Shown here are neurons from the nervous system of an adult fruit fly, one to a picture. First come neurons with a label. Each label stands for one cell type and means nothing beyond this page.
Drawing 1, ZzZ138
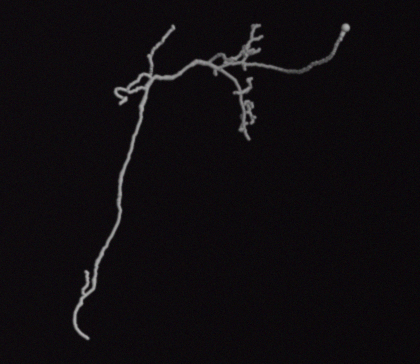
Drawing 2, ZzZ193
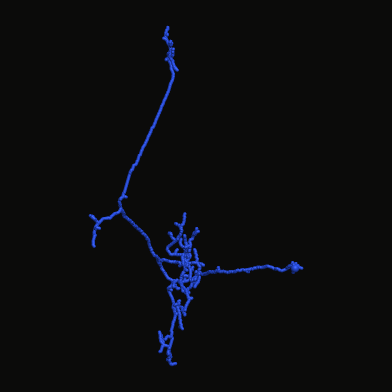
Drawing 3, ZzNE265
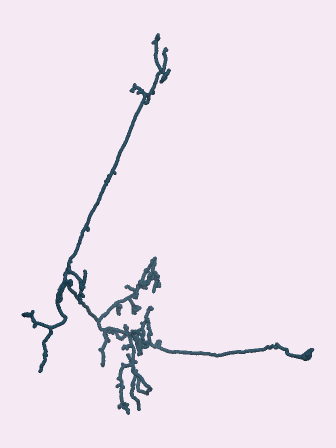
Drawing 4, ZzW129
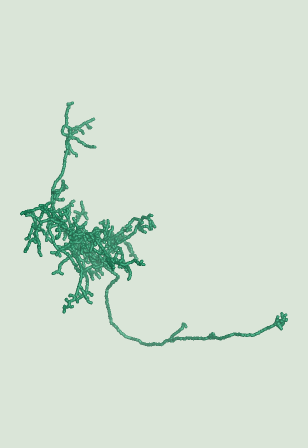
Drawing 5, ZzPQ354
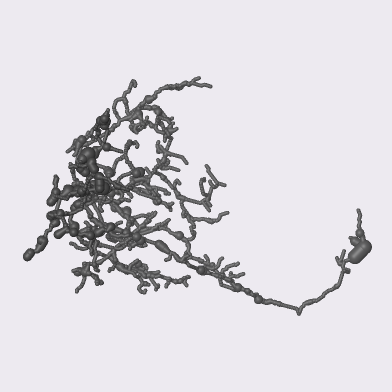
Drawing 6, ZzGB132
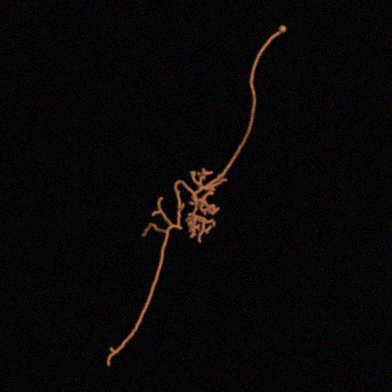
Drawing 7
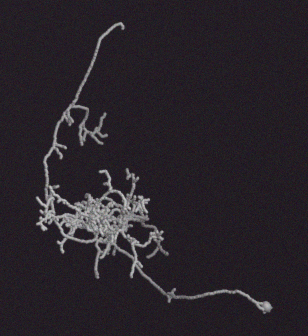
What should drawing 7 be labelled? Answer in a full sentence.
It belongs to ZzW129.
